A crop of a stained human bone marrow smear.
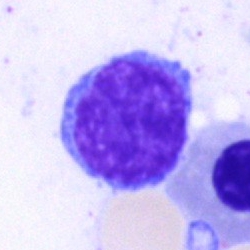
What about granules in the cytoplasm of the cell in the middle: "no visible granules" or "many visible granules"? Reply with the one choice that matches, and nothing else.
No visible granules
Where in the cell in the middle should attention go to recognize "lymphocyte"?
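The feature in keeping with a lymphocyte is the cytoplasm, which forms a thin rim, widest on the left side.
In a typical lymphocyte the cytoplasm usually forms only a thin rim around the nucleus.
Beyond this, the cell has a roughly round outline, its cytoplasm is blue, and no vacuoles are seen in it.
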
